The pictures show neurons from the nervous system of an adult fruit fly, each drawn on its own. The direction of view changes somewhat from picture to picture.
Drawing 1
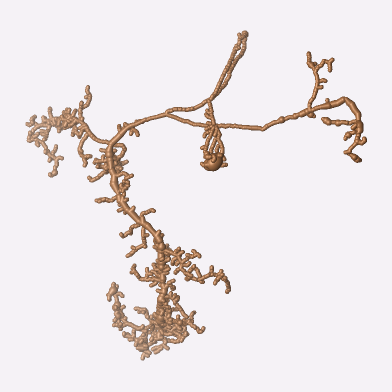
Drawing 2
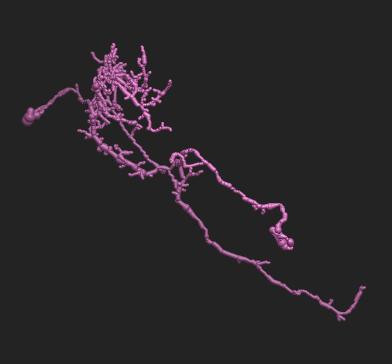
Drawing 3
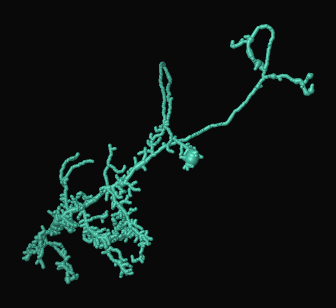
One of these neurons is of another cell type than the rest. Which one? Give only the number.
2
